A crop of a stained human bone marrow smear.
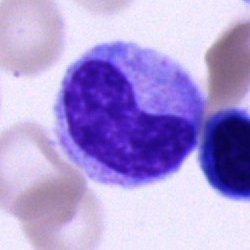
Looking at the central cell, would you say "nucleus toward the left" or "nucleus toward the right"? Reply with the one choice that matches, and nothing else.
Nucleus toward the left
